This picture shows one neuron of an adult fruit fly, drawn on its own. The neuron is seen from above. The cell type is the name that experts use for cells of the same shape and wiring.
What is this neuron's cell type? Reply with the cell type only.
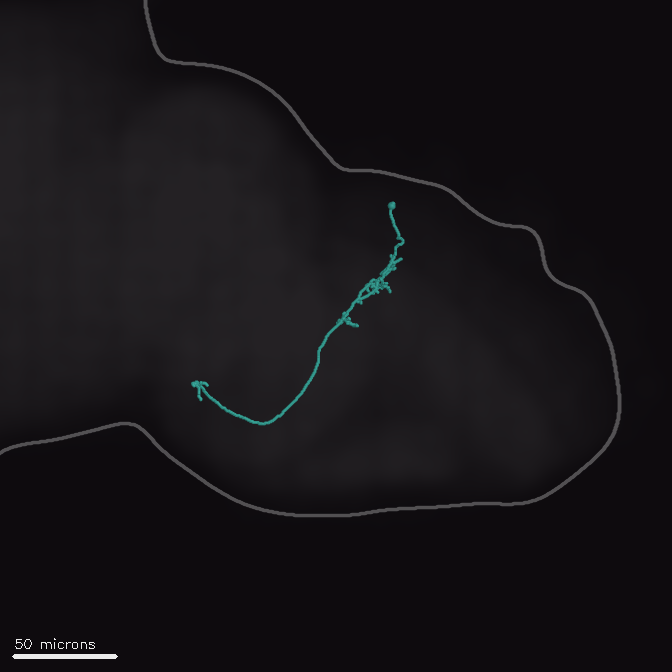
Tm20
